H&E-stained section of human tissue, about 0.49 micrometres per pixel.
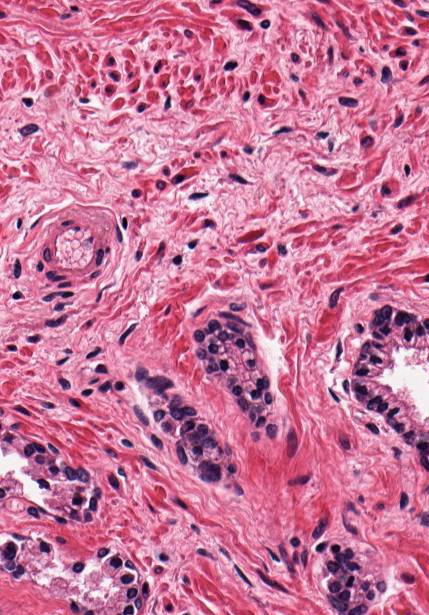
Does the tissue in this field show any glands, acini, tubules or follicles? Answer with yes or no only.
Yes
